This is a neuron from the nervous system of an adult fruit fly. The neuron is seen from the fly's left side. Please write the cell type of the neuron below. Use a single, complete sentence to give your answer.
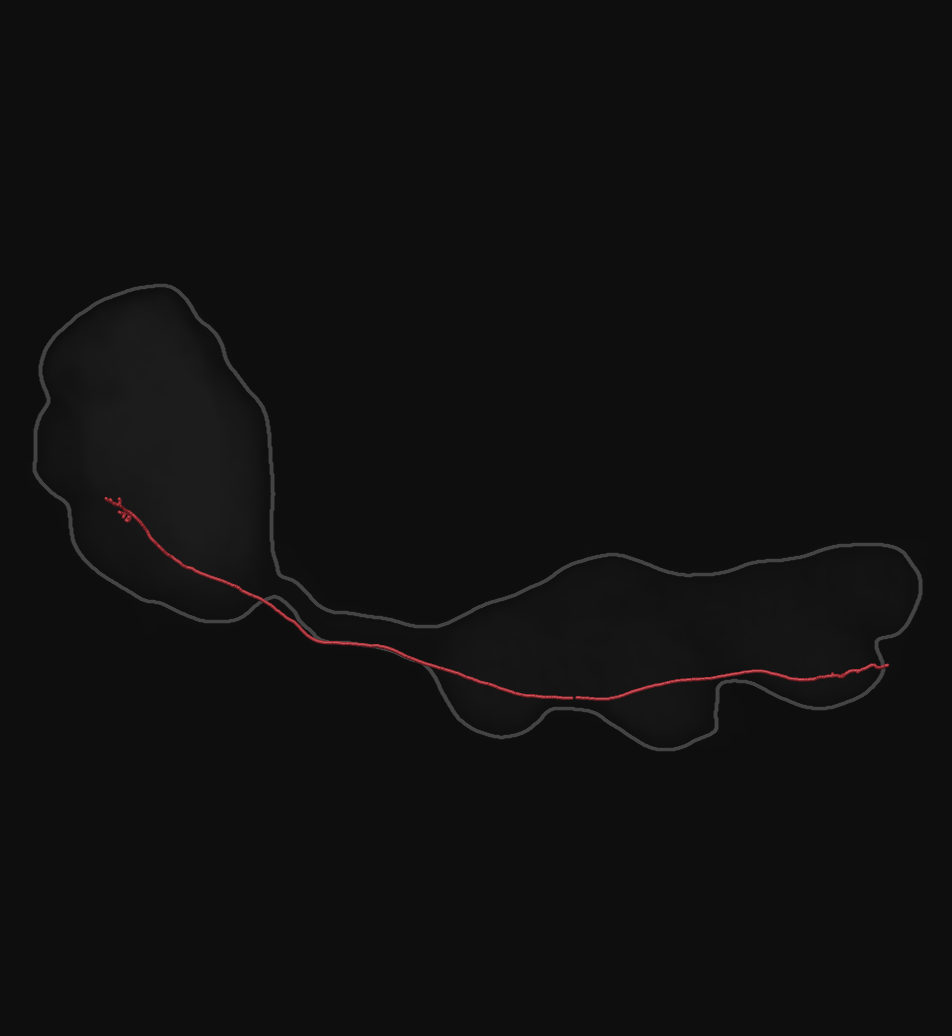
The cell type that fits this neuron is LgAG3.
